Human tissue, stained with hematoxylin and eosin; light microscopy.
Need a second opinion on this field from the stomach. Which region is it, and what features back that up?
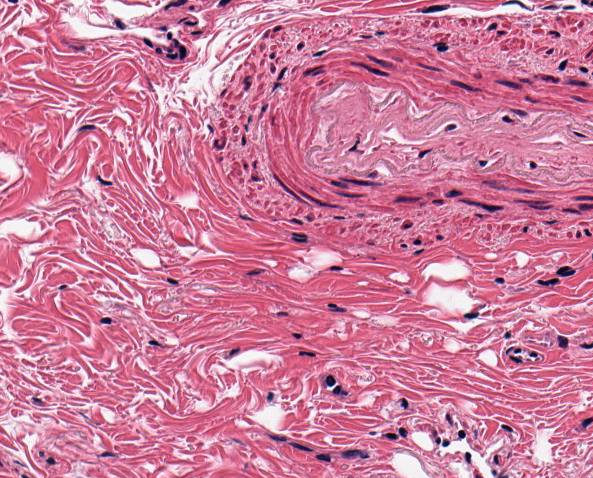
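Dense connective tissue. Dense, wavy, eosinophilic collagen bundles running in many different directions fill most of the field, with sparse, dark, thin, spindle-shaped nuclei among them, as in fibroblasts.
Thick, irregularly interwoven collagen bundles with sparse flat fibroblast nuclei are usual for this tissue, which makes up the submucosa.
Small clear clefts and spaces separate the bundles throughout. In the upper right lies a curved band of concentrically layered spindle cells with elongated dark nuclei.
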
